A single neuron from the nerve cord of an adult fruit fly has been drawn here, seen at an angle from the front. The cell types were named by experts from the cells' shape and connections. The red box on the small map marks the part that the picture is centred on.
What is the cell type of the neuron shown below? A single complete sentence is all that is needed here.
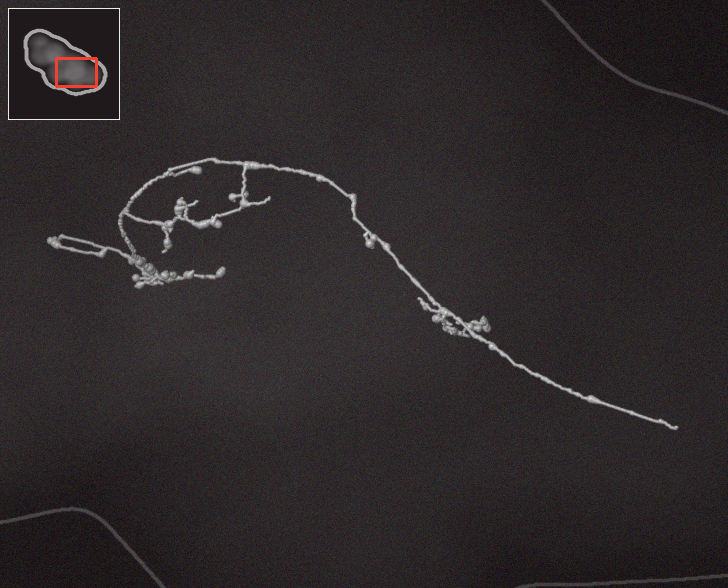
The type assigned to this neuron is DNge052.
